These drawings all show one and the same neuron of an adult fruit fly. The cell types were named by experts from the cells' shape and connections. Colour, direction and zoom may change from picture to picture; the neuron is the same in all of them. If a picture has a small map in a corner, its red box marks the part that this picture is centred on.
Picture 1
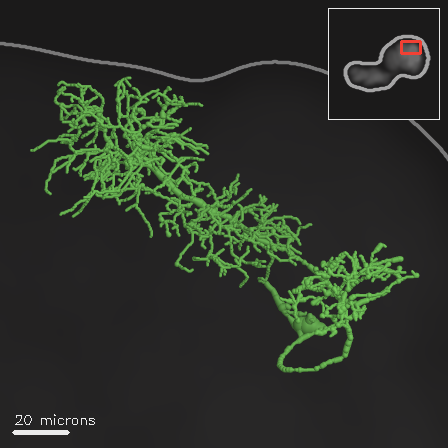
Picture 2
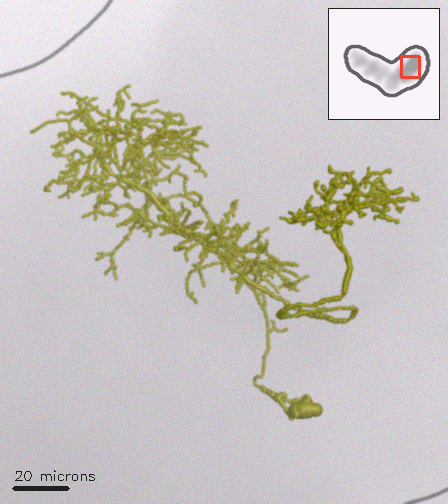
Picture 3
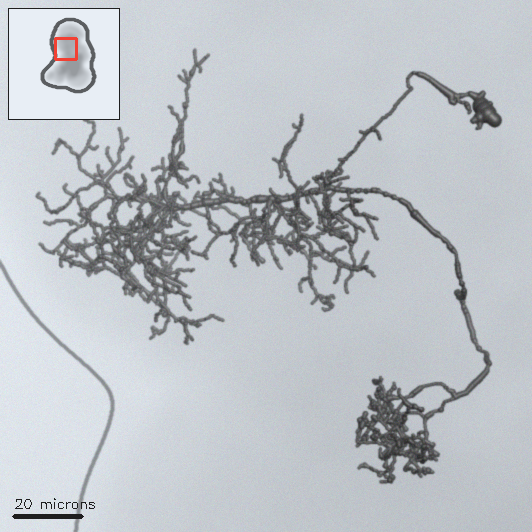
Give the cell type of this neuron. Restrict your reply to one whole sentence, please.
With respect to cell type, this neuron is SMP146.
